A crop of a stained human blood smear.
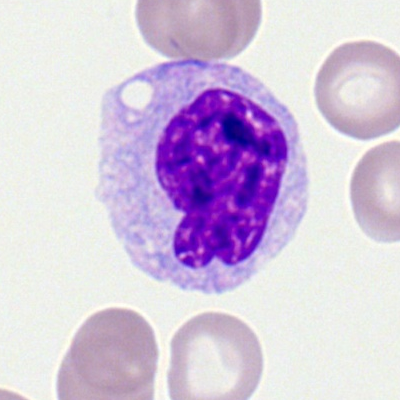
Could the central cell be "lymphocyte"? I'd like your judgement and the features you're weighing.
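Let's take it piece by piece, starting with the nucleus, where no nucleoli show.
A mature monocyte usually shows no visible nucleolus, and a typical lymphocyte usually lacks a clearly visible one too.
So that point fits both names. Now the cytoplasm: it is plentiful and pale greyish-lilac, with a fine, dust-like granular texture.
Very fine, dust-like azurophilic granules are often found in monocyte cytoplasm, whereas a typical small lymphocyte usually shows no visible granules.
That texture speaks for monocyte and against lymphocyte. There is also a single clear vacuole in the upper left of the cytoplasm.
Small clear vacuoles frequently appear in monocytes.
That adds another point for monocyte. So lymphocyte does not fit; this cell is a monocyte.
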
